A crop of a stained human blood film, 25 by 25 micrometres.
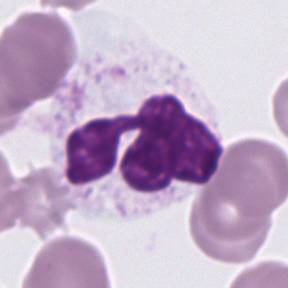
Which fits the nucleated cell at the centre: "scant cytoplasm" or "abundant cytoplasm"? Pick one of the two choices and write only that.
Abundant cytoplasm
